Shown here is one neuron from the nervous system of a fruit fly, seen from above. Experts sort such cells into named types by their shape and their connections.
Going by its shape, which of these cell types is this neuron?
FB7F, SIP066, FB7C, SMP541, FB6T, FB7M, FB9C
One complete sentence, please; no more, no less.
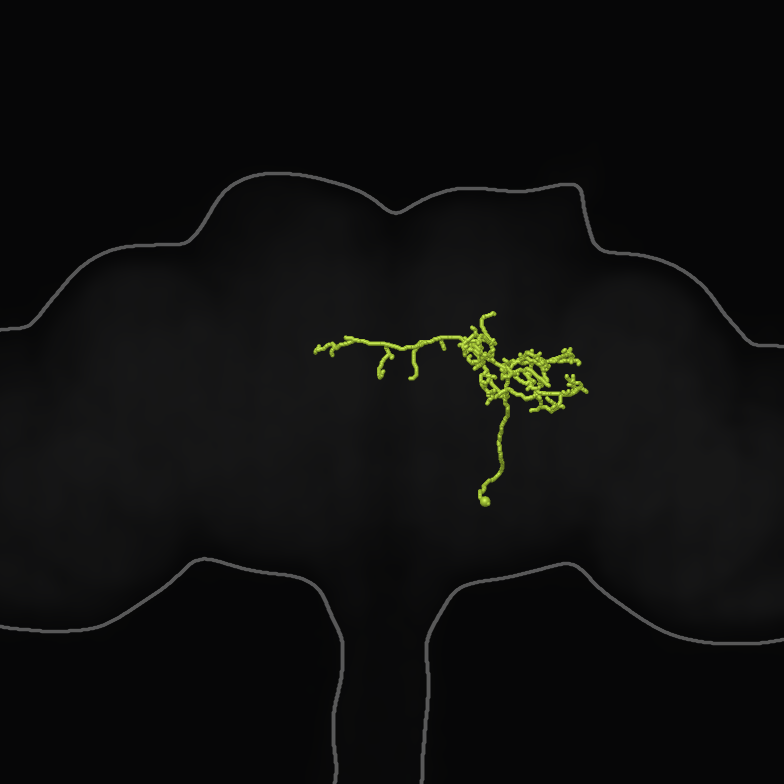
As its cell type, this neuron has FB7F.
